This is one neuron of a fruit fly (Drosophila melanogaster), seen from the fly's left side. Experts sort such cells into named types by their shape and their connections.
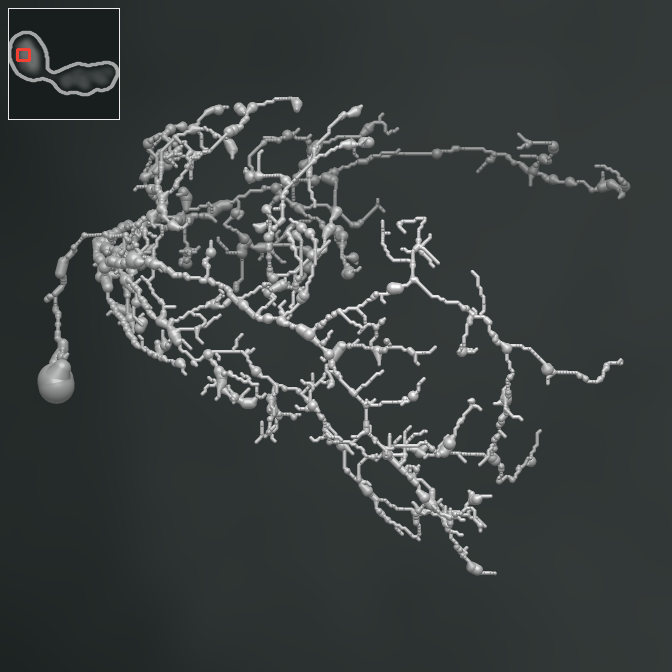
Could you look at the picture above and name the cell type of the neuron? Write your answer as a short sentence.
The cell type is AVLP290_b.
